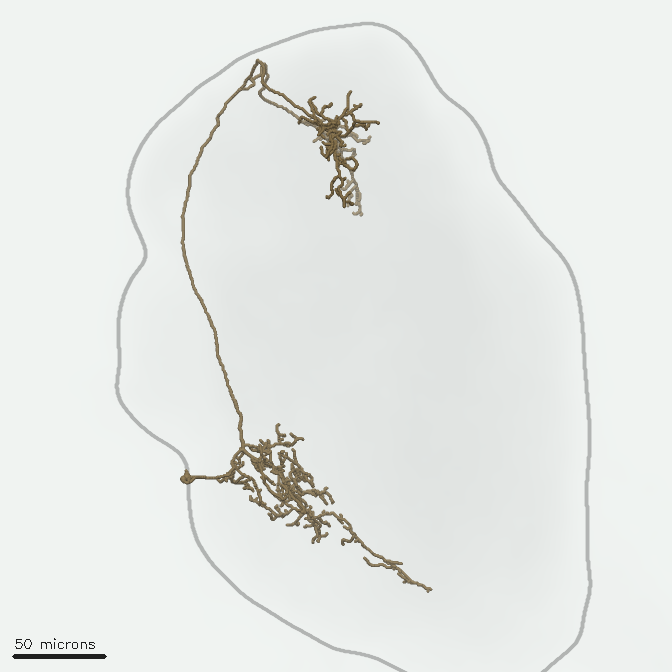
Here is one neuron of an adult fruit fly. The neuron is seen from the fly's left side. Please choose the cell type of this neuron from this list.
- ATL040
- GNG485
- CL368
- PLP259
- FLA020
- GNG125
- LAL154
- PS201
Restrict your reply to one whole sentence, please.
This neuron is a member of the GNG485 cell type.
